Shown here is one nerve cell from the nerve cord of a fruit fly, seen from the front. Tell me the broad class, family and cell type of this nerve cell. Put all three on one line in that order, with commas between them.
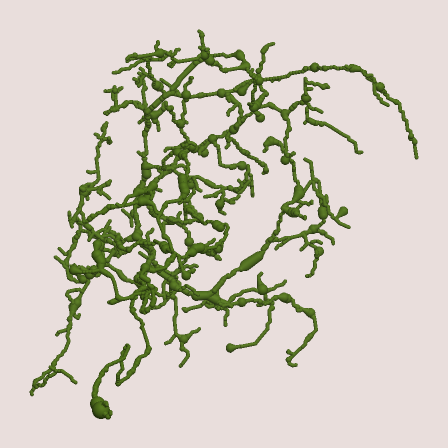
nerve-cord intrinsic neuron, hemilineage 16B, IN16B077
